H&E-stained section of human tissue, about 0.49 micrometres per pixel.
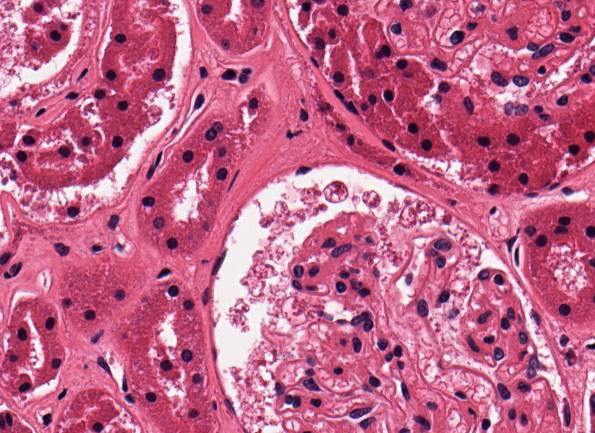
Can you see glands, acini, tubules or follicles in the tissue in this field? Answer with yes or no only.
Yes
